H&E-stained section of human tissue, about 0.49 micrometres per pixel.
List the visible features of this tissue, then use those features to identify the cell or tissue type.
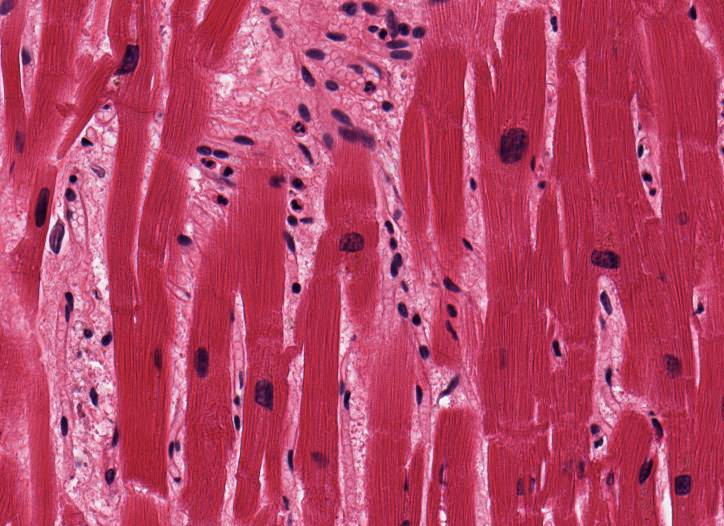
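Muscle fibres run mainly top to bottom. Several muscle nuclei are large, dark and blocky. Pale, loose, finely vacuolated connective tissue lies between the fibres, widest in the upper centre. Many small, dark, elongated nuclei are scattered within it. This is the left ventricle of the heart.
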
